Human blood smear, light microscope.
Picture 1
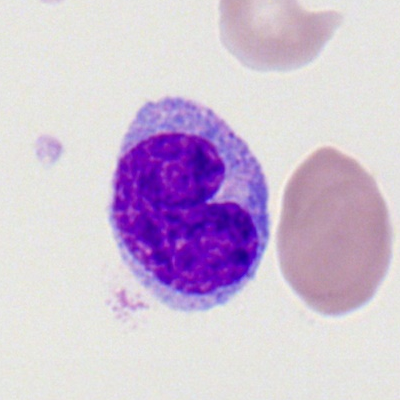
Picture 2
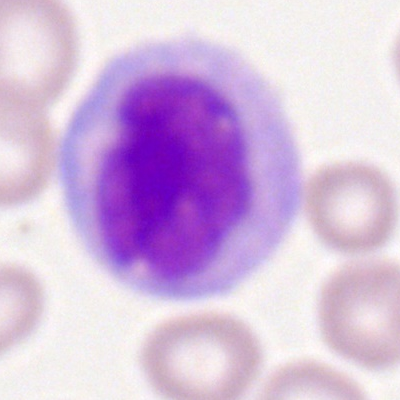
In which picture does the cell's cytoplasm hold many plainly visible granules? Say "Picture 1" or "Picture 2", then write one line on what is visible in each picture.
Picture 1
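Picture 1: The cytoplasm holds many fine, faint pinkish-purple granules.
Picture 2: No distinct granules can be seen in the cytoplasm.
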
